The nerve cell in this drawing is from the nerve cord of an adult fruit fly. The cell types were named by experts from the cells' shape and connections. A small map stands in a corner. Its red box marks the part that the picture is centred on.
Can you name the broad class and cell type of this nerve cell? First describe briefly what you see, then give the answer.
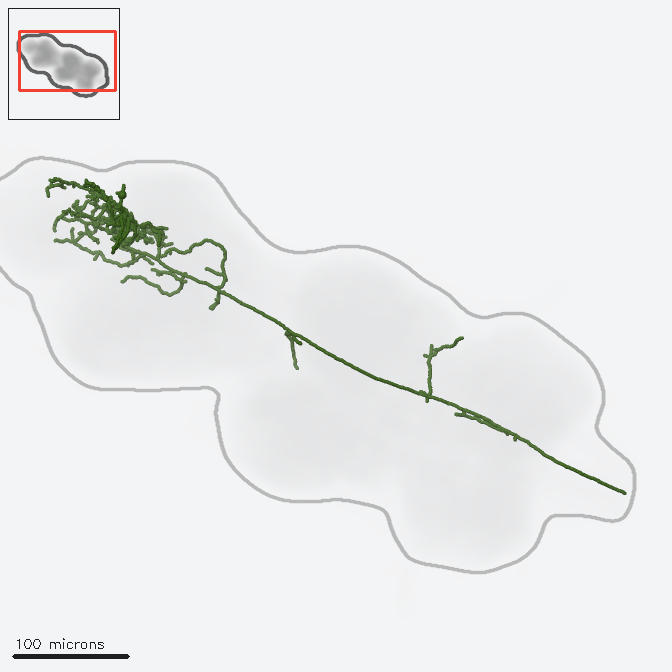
From left to right in the picture it spans about 500 microns. Dozens of branch ends can be seen. This is an ascending neuron. It is of cell type ANXXX169.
